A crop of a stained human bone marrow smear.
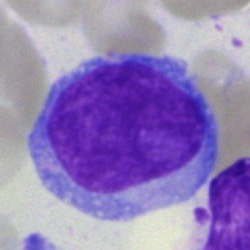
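Blast with a round to slightly oval outline, its edge finely irregular and frayed. You'll notice the nucleus sits off-centre towards the top, which leaves a wider band of cytoplasm below it. That cytoplasm is blue, deeper at the outer edge and paler next to the nucleus, with no distinct granules.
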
